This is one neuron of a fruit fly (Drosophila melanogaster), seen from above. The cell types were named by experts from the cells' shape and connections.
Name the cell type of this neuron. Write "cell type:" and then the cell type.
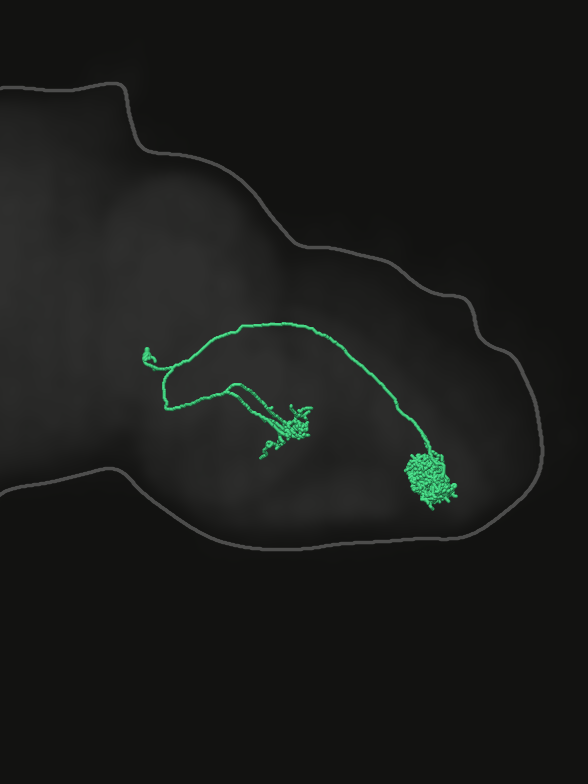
cell type: MeLo9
